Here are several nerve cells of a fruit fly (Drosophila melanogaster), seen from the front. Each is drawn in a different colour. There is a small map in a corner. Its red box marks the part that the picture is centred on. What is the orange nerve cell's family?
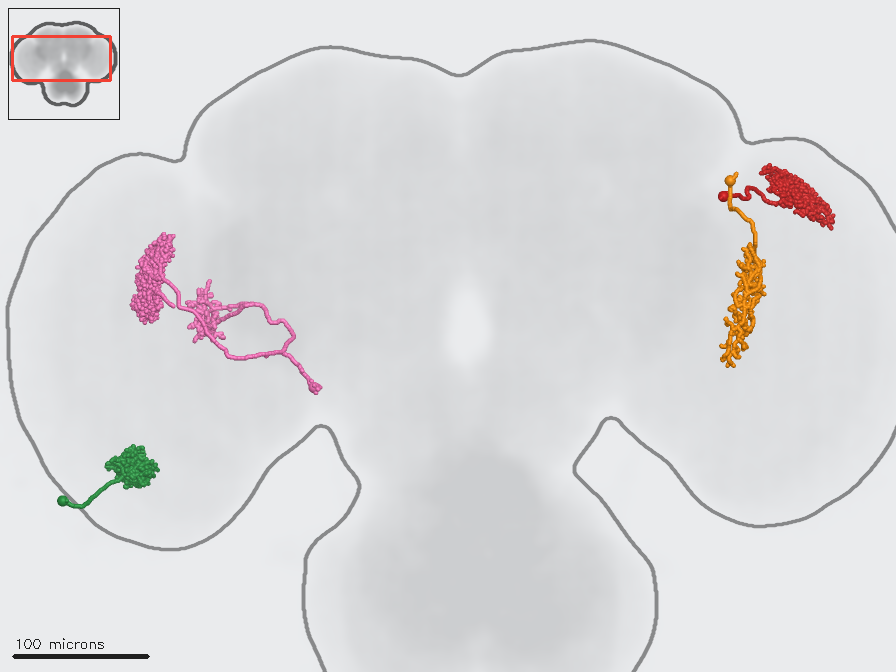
Pm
